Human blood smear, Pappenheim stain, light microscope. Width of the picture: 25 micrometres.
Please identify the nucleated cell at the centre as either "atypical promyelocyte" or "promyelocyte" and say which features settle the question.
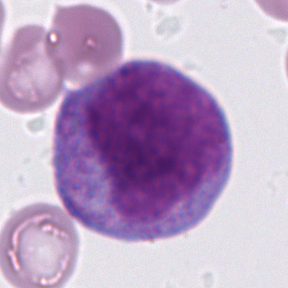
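The cell is a promyelocyte, not an atypical promyelocyte. It measures about 16 micrometres across. The chromatin is finely granular and has no coarse dark clumps. Bluish cytoplasm forms a broad crescent along the left and lower sides of the nucleus. Fine purple granules are sprinkled through this cytoplasm.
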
